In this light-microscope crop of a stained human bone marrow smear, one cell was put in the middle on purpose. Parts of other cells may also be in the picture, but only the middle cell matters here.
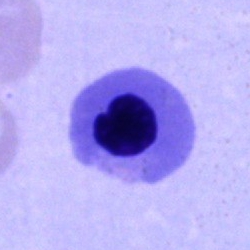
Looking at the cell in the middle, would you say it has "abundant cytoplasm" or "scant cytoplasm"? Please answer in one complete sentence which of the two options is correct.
Around the nucleus lies a broad area of cytoplasm.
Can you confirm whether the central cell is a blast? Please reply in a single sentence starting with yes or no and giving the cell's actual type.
No, the central cell here is an erythroblast; calling it a blast is not right.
